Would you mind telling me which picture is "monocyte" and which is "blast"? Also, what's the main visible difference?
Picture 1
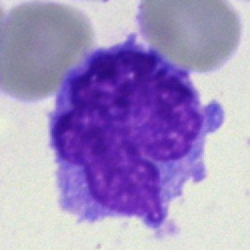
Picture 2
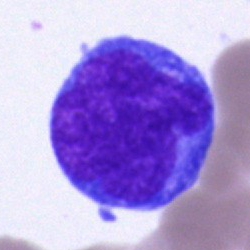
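Picture 1 is the monocyte; picture 2, the blast. Monocyte nucleus: irregular and folded, with indentations in its outline, filling most of the cell.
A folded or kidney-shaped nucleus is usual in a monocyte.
Monocyte chromatin: deep purple, lacy and mottled. Monocyte cytoplasm: pale greyish-blue. Blast cytoplasm: a thin, deep blue rim around the nucleus, widest and palest at the lower right, with no granules visible. Monocyte outline: irregular and ragged, most so along the lower edge, with a small rounded bleb projecting from the right edge. Blast surface: small blue blebs projecting at the top left and at the bottom.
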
